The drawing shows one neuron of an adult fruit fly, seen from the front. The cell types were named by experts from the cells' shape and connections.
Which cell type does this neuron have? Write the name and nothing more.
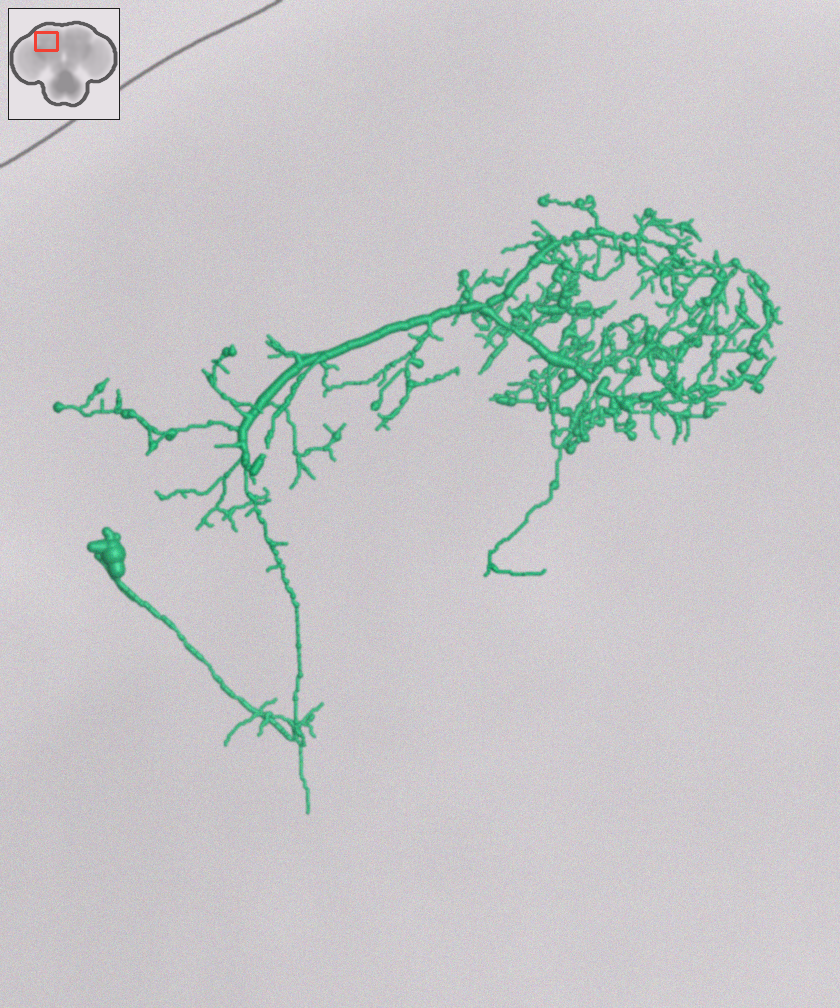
MB-C1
